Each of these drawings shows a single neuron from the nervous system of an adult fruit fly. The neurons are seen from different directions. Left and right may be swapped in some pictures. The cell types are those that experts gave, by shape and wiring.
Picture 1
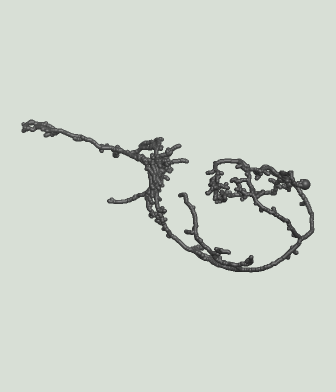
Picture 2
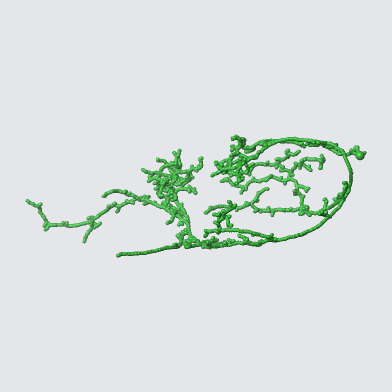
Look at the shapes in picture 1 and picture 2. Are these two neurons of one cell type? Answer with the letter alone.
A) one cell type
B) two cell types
A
